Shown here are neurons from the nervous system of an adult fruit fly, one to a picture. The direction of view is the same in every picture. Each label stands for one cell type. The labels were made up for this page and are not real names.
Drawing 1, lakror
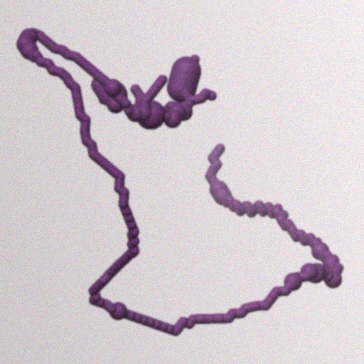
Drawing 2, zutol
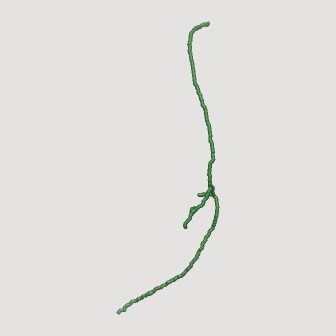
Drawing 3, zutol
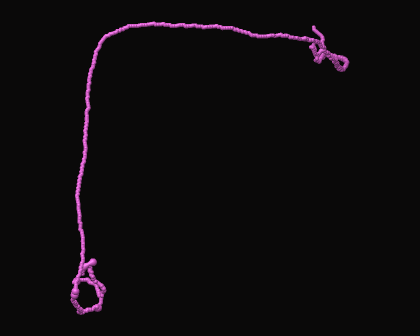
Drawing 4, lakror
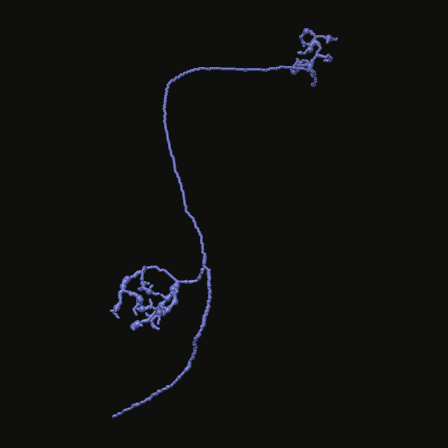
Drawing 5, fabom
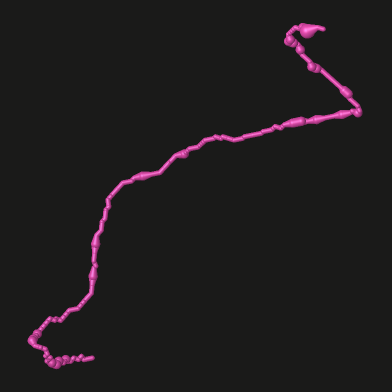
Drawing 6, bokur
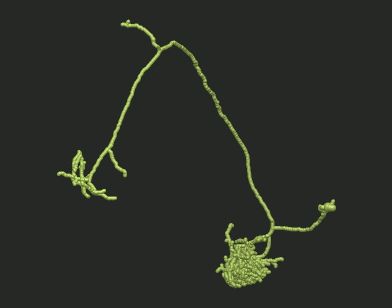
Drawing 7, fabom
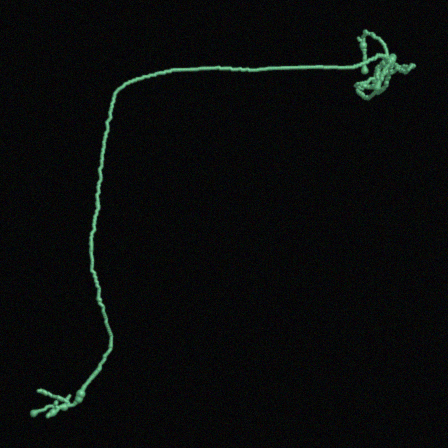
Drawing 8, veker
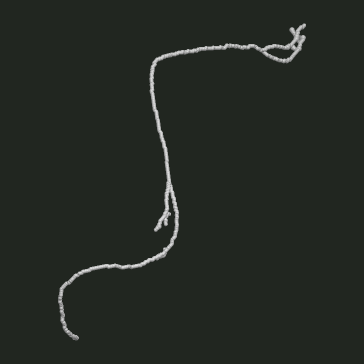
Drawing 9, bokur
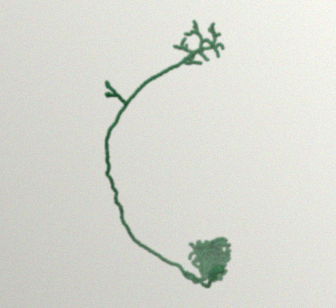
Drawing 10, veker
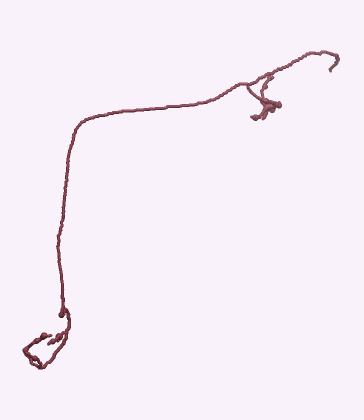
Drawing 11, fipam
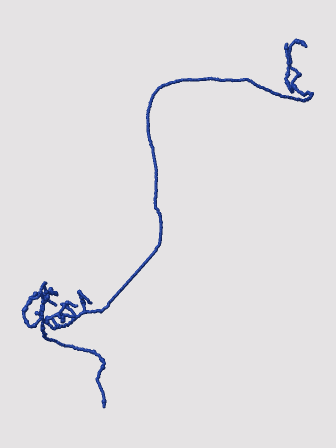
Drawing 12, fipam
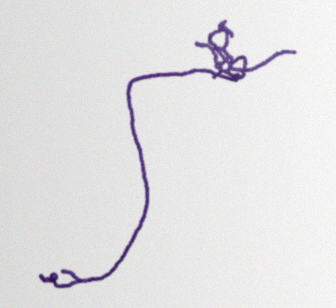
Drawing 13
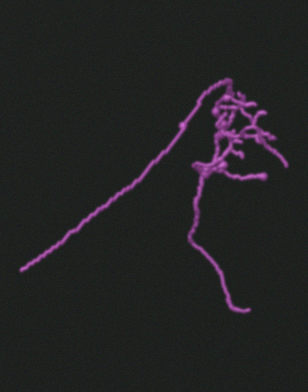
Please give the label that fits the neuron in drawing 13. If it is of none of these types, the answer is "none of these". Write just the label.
none of these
